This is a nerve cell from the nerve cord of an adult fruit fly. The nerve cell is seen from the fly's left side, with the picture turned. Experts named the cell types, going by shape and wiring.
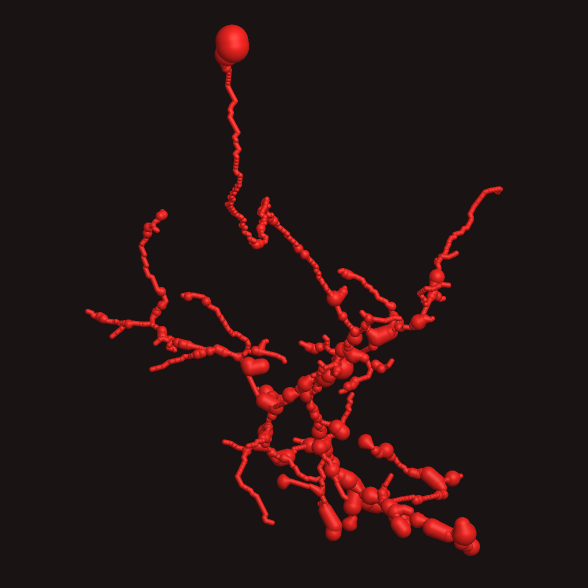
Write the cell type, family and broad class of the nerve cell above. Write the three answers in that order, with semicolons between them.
IN14A089; hemilineage 14A; nerve-cord intrinsic neuron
